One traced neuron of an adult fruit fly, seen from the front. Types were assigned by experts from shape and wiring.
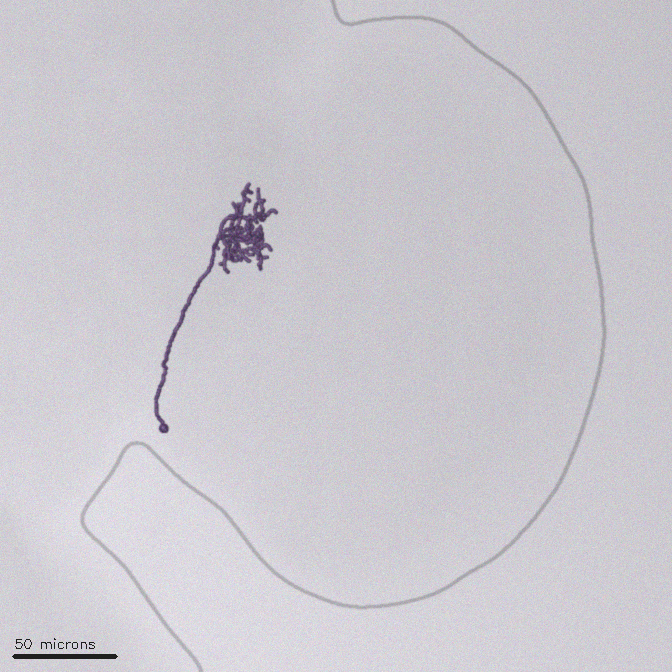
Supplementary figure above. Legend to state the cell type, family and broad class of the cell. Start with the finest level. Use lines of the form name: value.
cell type: Li22
family: Li
broad class: optic-lobe intrinsic neuron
